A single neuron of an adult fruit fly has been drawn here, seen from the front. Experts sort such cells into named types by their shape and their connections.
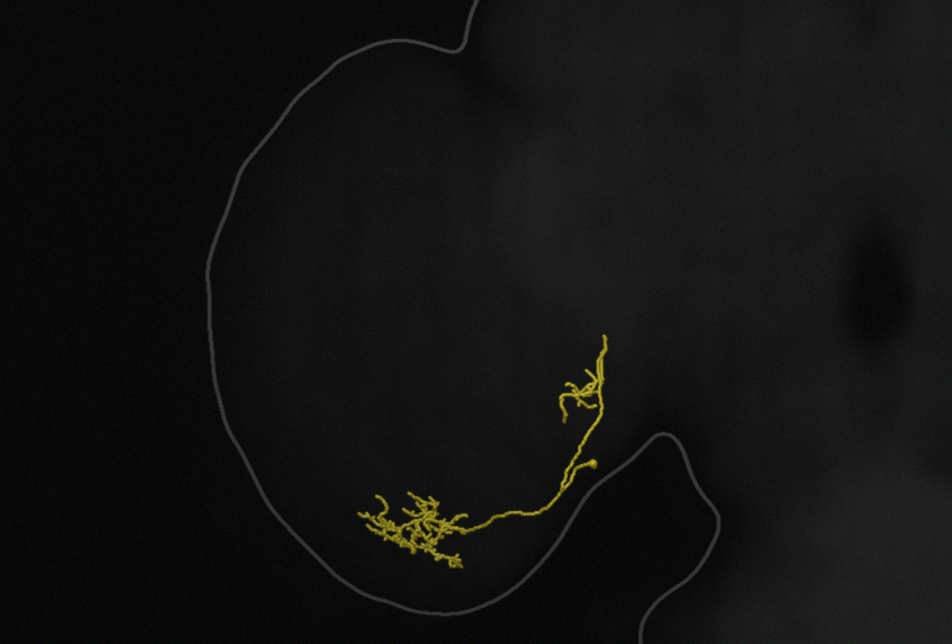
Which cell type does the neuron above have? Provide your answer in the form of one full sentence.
The cell type given to this neuron is MeLo3a.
